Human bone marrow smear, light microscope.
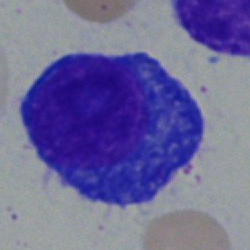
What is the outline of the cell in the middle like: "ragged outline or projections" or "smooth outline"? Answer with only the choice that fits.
Ragged outline or projections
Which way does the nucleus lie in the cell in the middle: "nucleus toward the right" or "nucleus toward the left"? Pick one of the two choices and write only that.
Nucleus toward the left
